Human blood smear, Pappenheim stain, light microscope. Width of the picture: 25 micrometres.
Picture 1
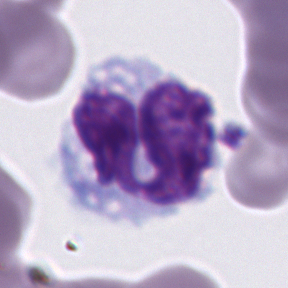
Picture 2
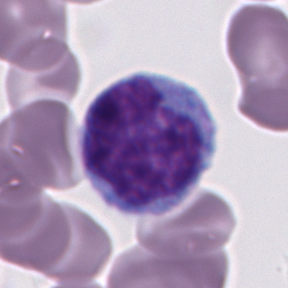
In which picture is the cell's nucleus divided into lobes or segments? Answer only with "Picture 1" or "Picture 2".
Picture 1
